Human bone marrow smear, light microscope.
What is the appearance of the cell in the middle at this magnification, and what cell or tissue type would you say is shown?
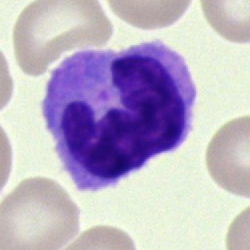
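An irregular outline with a slightly ruffled edge bounds the cell. The nucleus is folded into a deeply indented horseshoe shape, its open side facing the upper left. Within the notch of the nucleus lies a paler area of cytoplasm. The cell is a monocyte.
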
